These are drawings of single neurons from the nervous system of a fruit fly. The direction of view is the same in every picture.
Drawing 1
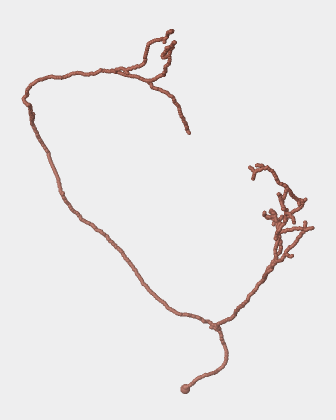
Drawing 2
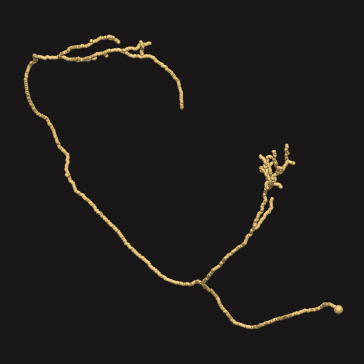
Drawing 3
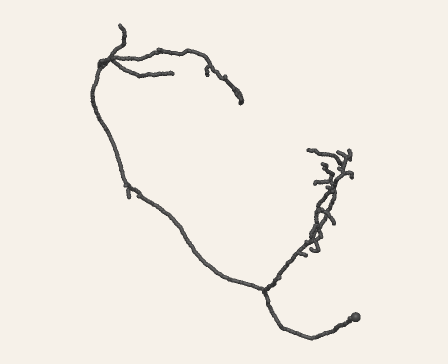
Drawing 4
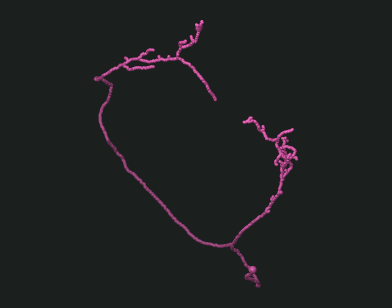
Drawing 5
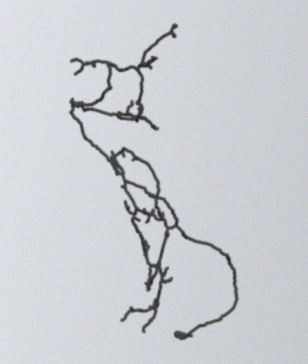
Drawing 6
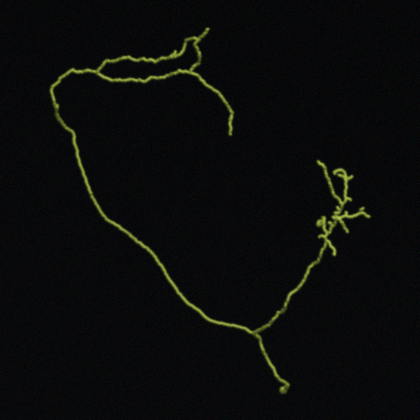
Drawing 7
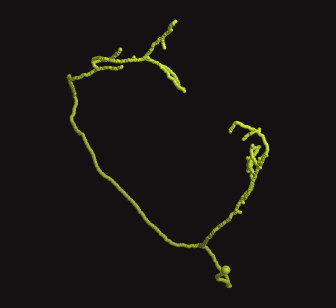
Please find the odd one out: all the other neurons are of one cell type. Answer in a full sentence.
Drawing 5 shows a neuron of another cell type.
